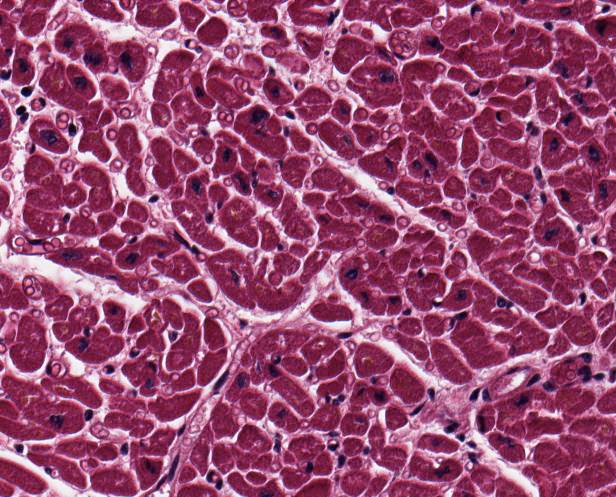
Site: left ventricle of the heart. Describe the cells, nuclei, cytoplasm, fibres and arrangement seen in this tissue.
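Across the field, most muscle fibres are cut transversely, forming packed rounded-polygonal profiles grouped into bundles. Their cytoplasm is deeply eosinophilic, staining a dark pink-red throughout. In the narrow spaces between fibres lie small thin-walled capillary profiles, some containing red cells. No fat cells are present.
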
